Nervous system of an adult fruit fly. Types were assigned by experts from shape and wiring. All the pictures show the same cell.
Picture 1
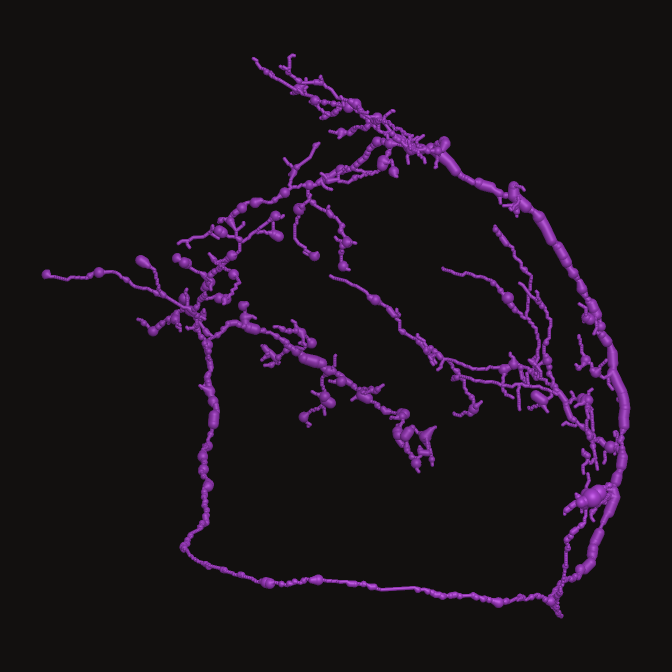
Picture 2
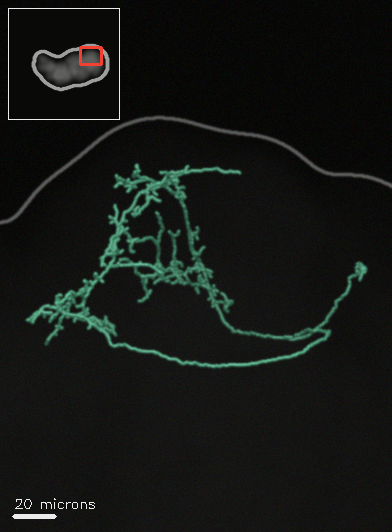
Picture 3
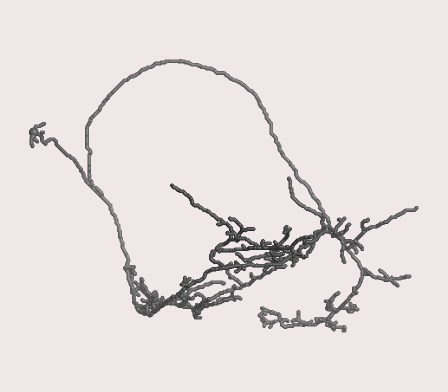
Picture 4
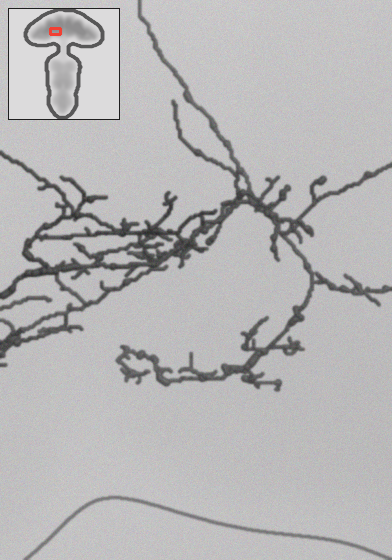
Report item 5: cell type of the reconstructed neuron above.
CL102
